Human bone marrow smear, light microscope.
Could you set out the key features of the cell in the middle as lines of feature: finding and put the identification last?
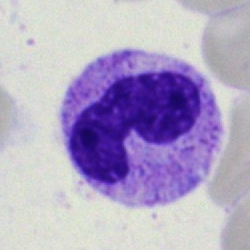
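Outline: round, smooth
Chromatin: dark purple, in coarse clumps
Cytoplasm: plentiful, pale lilac-pink
Granules: fine, pink-purple, scattered throughout the cytoplasm
Identity: band neutrophil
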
